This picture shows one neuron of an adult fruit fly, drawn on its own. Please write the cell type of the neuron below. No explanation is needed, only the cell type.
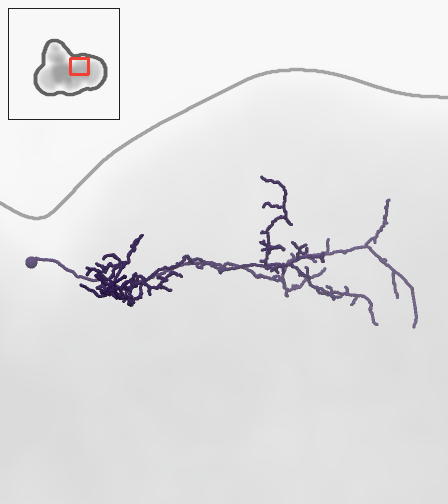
SMP331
